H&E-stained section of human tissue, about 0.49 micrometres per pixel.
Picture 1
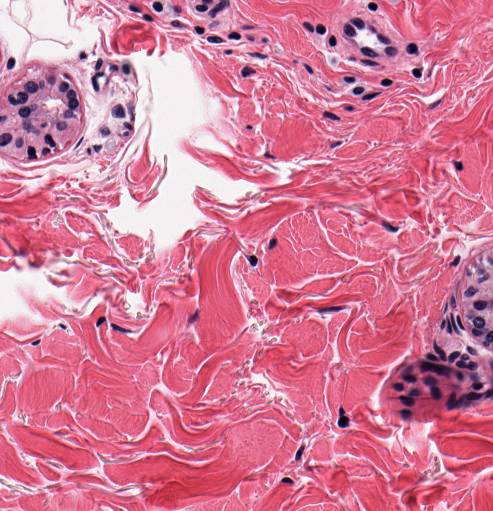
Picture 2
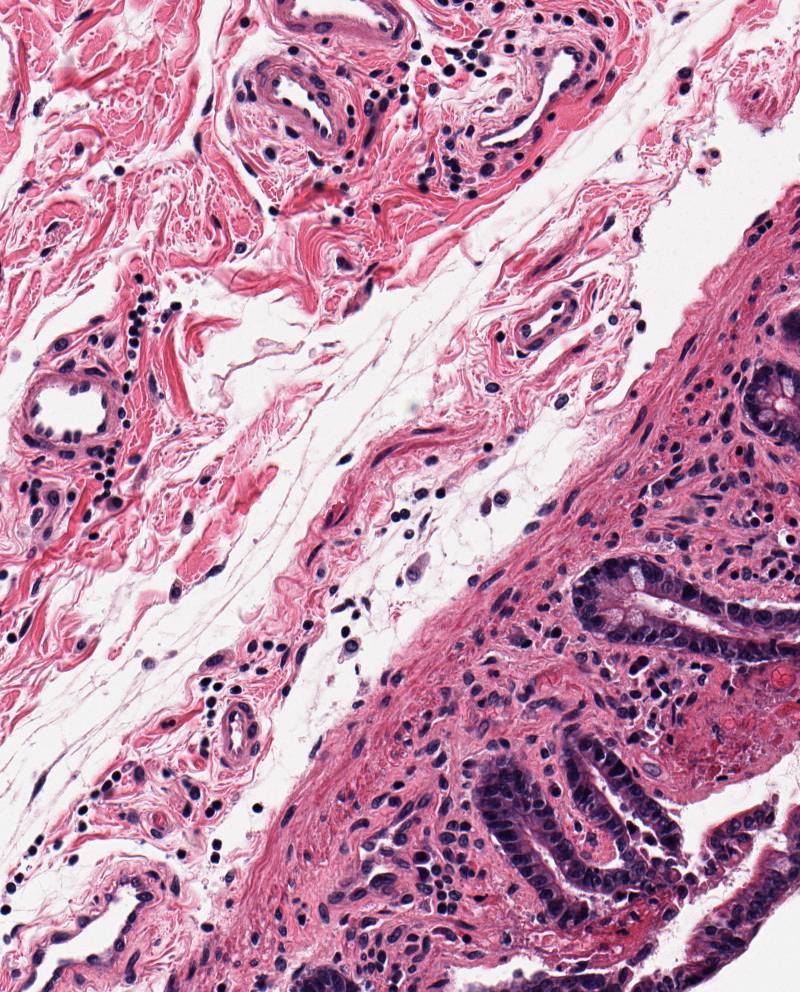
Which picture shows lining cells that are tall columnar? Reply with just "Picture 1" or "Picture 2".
Picture 2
